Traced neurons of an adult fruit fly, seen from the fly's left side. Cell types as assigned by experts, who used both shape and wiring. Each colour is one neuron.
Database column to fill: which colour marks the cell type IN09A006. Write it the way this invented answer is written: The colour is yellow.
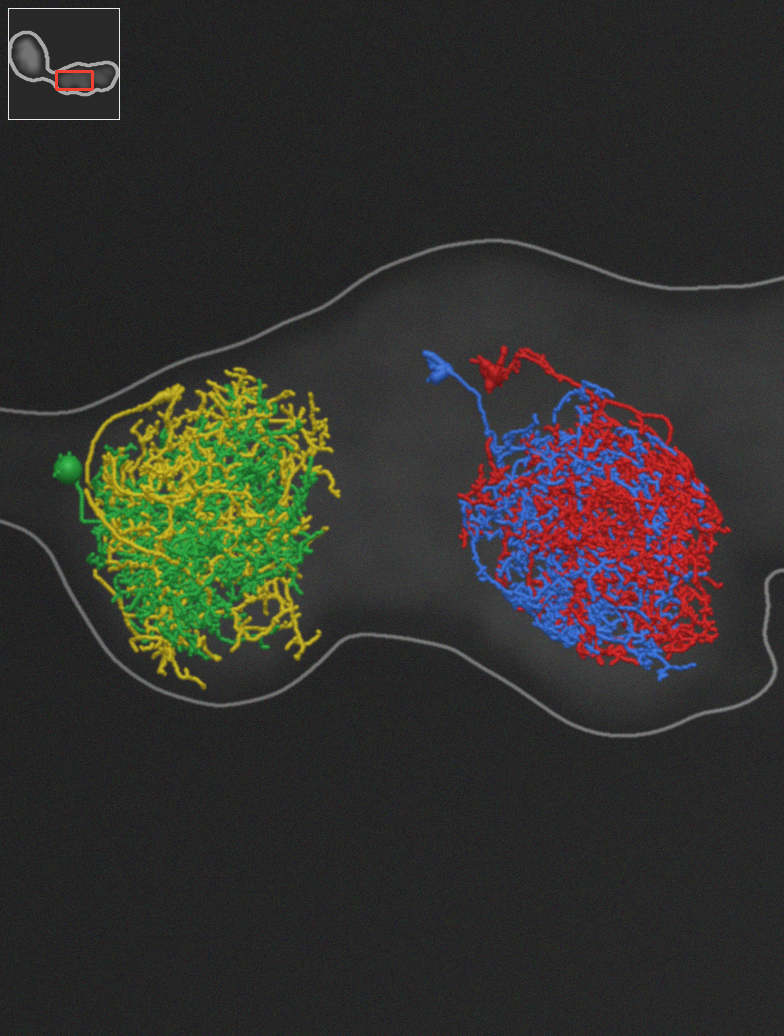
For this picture: The colour is yellow.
